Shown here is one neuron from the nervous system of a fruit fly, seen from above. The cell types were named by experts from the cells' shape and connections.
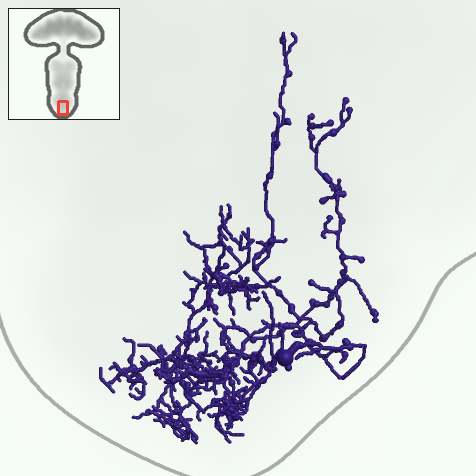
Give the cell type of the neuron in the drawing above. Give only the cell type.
INXXX393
